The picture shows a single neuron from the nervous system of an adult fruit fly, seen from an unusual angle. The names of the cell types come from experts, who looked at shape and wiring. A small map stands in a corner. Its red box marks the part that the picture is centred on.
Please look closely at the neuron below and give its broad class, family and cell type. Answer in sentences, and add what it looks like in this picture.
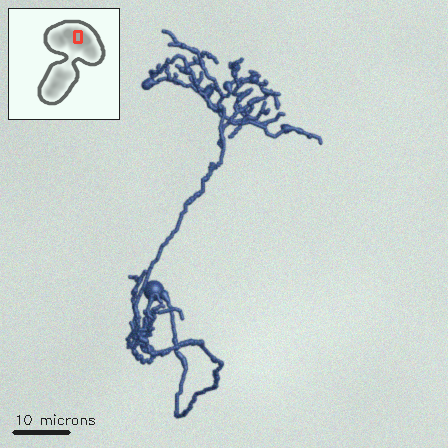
It is a central-brain intrinsic neuron. Its family is called class CX. The cell type is vDeltaB. It lies in the brain. From top to bottom in the picture it spans about 70 microns.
